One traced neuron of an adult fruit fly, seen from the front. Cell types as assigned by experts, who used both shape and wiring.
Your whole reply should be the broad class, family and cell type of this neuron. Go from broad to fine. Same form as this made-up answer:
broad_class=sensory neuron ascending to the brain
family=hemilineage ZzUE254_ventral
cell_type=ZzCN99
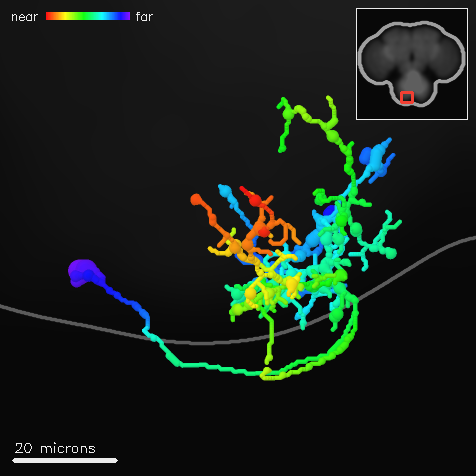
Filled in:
broad_class=nerve-cord intrinsic neuron
family=hemilineage 01B
cell_type=IN01B056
